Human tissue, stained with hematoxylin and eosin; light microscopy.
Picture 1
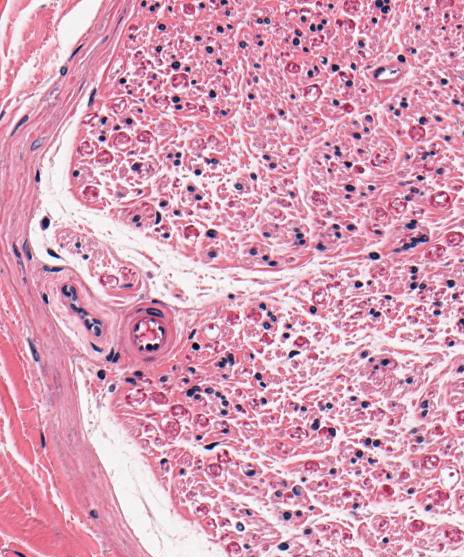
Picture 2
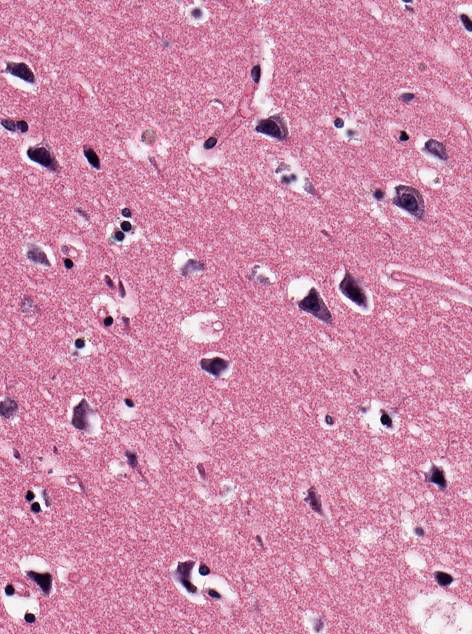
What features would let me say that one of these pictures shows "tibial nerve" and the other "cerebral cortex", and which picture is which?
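First point: picture 1 is tibial nerve, and picture 2 is cerebral cortex. Cells: in picture 1, small dark oval nuclei lie singly between the fibres throughout the bundles; in picture 2, neurons with angular, triangular cell bodies are scattered across the field, most cell bodies ringed by a clear halo where the tissue has pulled away. Background: picture 2 is pink, finely granular neuropil throughout, with cells scattered singly and no epithelium or glands. Vessels: picture 1 has a small round thick-walled arteriole at the left edge of the nerve tissue, near the middle of the field; picture 2 has a thin capillary running vertically near the top centre. Surroundings: in picture 1, empty white clefts part the nerve tissue from the surrounding connective tissue along its left side, and no fat cells appear anywhere.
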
